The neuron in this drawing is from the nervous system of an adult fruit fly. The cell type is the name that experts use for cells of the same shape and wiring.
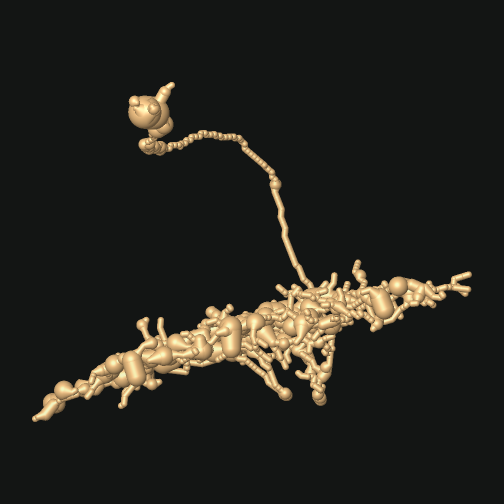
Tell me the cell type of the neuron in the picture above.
Dm12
